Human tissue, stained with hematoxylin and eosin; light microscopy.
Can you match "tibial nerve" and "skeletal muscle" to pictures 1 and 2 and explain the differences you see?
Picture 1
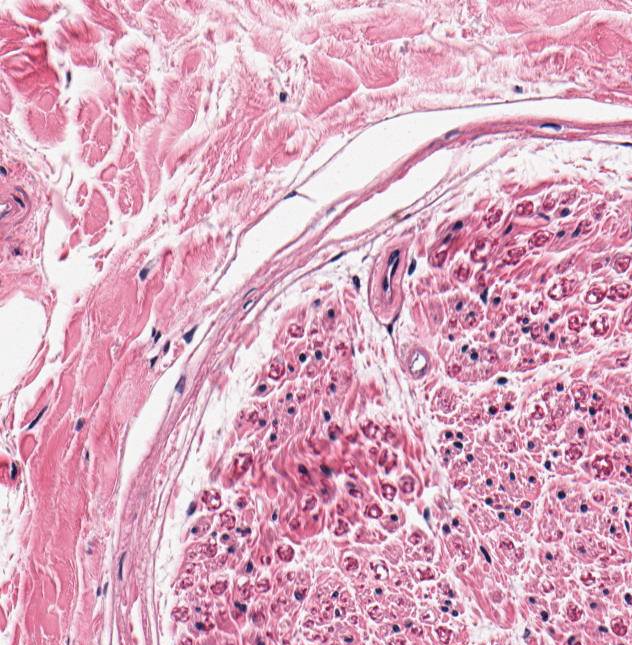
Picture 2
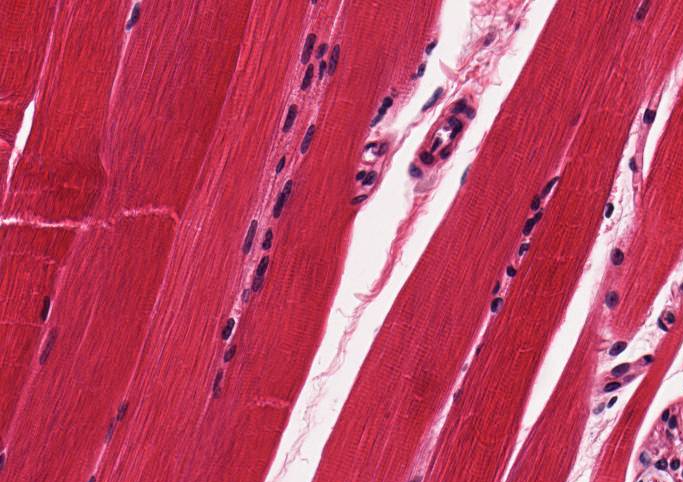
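Tibial nerve: picture 1. Skeletal muscle: picture 2. Picture 1: rounded mass at lower right, packed with small round profiles cut across, each a central pink dot within a paler rim. Thin band of wavy fibrous tissue with flattened, elongated nuclei curves along its upper left border. Broad pink fibres at upper left, cut lengthwise and obliquely, few nuclei. Picture 2: long parallel fibres run diagonally, lower left to upper right, across the whole field. Nuclei dark, elongated ovals at fibre edges, not centres; cytoplasm deep, even red with eosin. Small blood vessel in a cleft between fibres, upper centre.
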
